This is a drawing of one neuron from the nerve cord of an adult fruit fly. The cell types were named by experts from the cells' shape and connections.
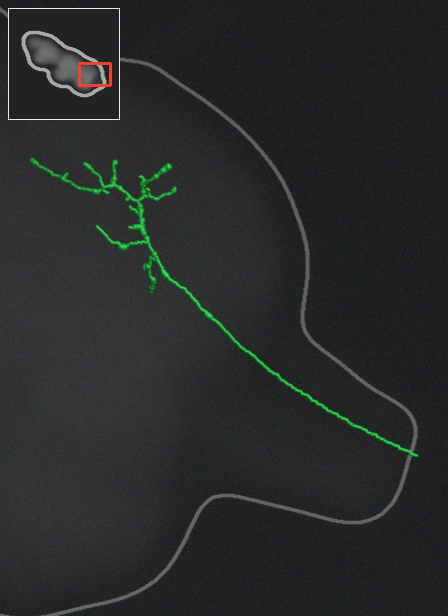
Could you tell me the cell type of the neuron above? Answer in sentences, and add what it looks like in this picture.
Its cell type is DNge174. It is a descending neuron. The drawing shows no cell body. As drawn here it is wider than it is tall.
